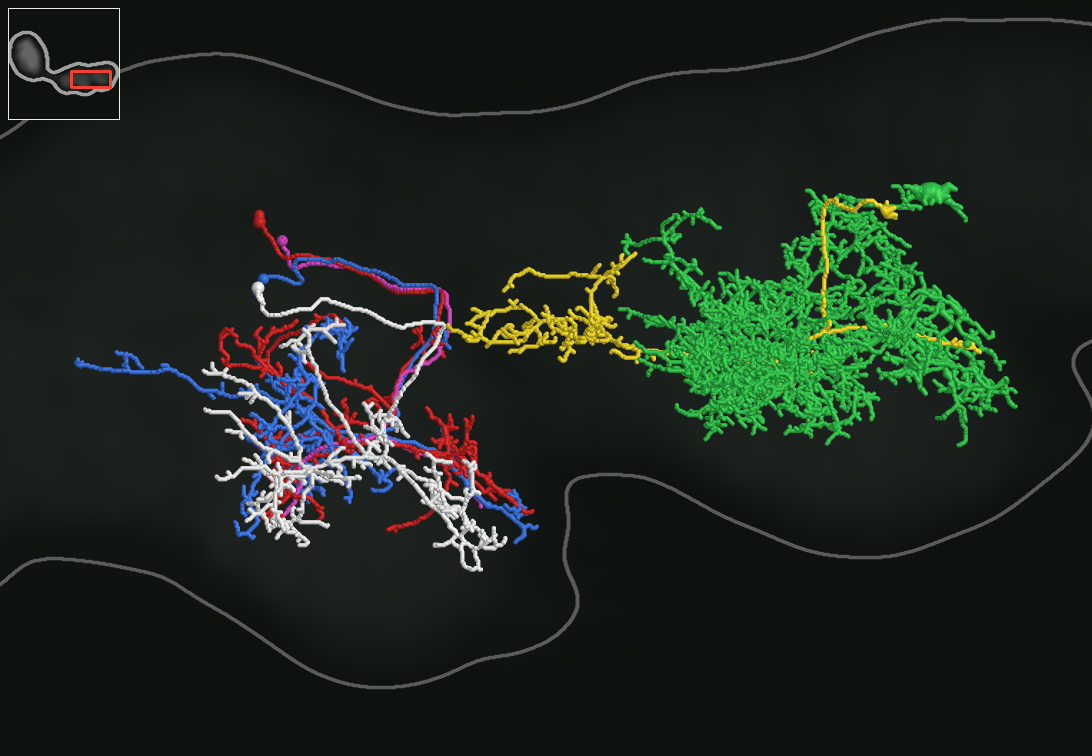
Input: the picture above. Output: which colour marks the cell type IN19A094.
red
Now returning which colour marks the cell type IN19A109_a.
blue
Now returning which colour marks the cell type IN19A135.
magenta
